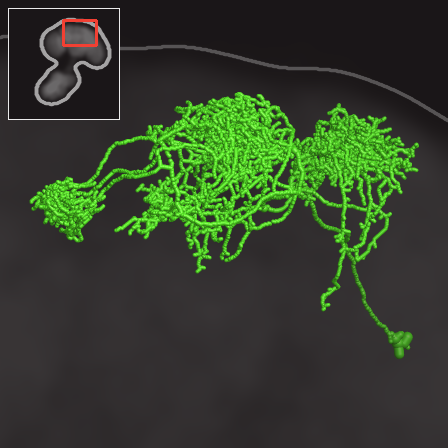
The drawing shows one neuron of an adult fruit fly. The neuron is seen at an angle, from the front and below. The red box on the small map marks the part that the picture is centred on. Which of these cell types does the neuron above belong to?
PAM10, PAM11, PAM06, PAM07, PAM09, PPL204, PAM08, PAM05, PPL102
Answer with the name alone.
PPL102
